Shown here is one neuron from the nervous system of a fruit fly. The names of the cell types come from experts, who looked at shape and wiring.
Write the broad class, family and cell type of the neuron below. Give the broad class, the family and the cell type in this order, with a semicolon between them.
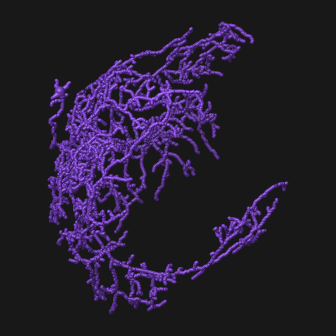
nerve-cord intrinsic neuron; hemilineage 19A; IN19A033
